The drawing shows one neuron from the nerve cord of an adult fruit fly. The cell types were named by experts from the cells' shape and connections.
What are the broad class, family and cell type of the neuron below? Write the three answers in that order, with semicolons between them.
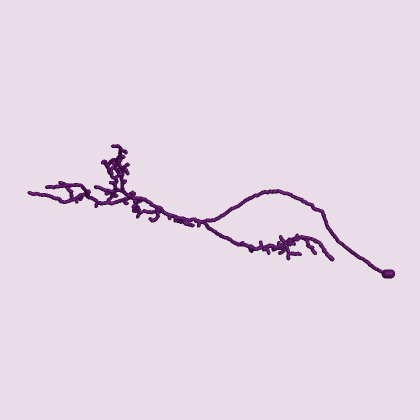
nerve-cord intrinsic neuron; hemilineage 21A; IN21A041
